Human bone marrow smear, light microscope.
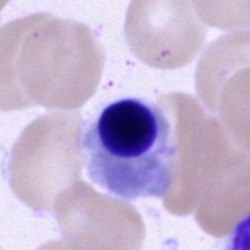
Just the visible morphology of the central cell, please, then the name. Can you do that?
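In the upper part of the cell sits the nucleus, with most of the cytoplasm lying below it. No nucleoli are visible within the nucleus. The cytoplasm is pale greyish blue and contains no granules. Name: erythroblast.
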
